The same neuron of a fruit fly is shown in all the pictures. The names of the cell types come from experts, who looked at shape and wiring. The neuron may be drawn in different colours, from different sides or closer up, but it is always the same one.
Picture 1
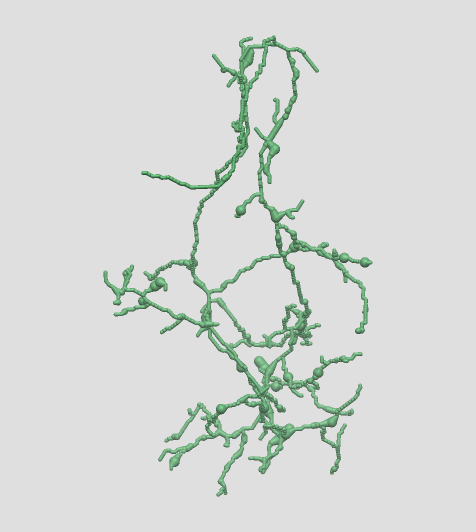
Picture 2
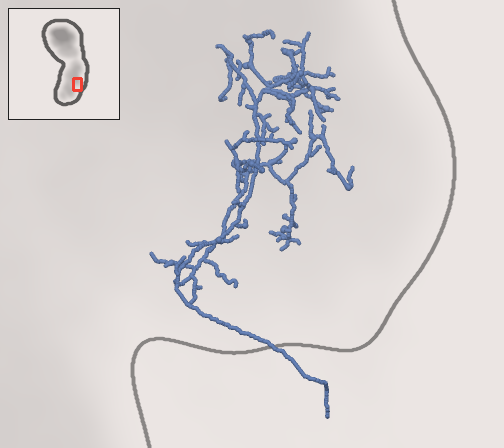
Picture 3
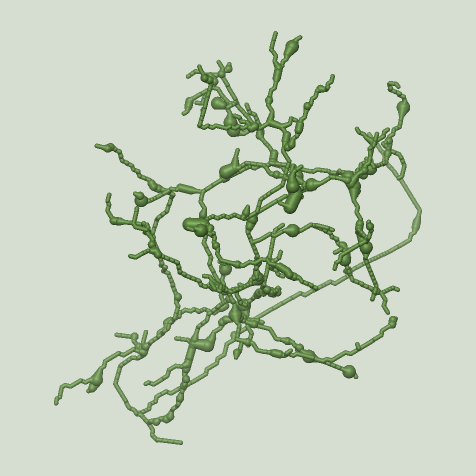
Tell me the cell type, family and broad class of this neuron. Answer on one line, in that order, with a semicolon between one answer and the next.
IN20A.22A085; hemilineage 20A.22A; nerve-cord intrinsic neuron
